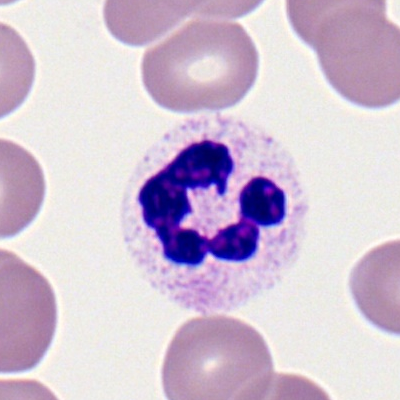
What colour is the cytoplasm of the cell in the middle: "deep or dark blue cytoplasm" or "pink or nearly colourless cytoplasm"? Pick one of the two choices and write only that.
Pink or nearly colourless cytoplasm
